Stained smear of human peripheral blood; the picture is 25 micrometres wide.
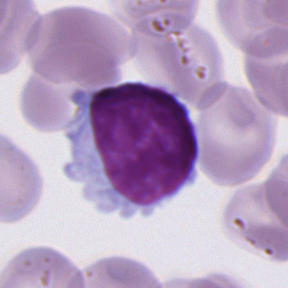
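Typical lymphocyte in a stained peripheral blood smear, the nucleated cell at the centre. Nucleus: round to oval, smooth, without lobes or indentation, about 11 by 9 micrometres, filling about 70% of the cell's area. Chromatin: dense, dark purple, only faint paler streaks. Cytoplasm: pale grey-blue crescent, mainly left and lower-left, its left and lower margin bearing many small rounded projections.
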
